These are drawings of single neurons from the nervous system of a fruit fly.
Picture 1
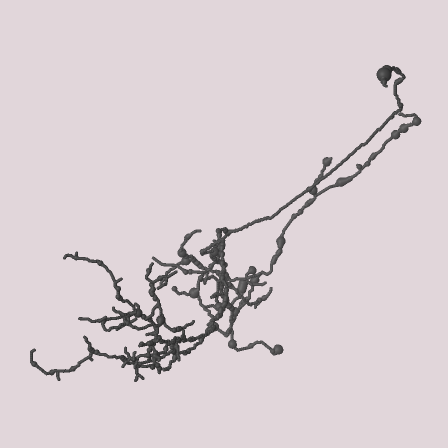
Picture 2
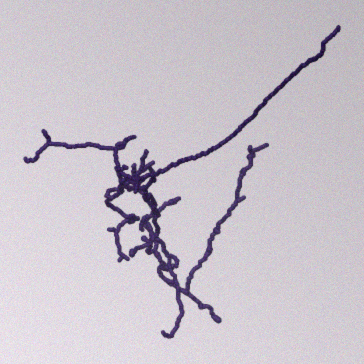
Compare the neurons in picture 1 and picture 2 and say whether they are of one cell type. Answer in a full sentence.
They are of the same cell type.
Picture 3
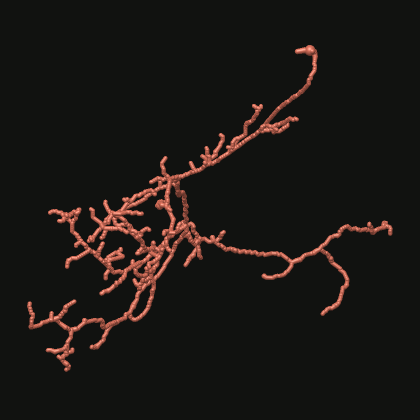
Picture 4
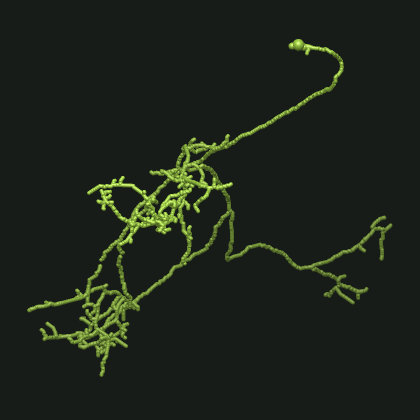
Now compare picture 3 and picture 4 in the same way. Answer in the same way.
They are of different cell types.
